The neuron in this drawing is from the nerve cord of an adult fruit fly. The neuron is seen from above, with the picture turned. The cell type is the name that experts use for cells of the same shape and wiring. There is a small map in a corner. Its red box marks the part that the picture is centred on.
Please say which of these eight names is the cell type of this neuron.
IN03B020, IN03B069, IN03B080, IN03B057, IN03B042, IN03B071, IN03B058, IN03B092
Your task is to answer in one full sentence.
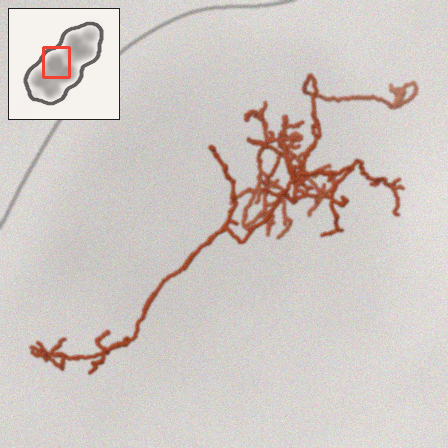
This neuron is an instance of the cell type IN03B069.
